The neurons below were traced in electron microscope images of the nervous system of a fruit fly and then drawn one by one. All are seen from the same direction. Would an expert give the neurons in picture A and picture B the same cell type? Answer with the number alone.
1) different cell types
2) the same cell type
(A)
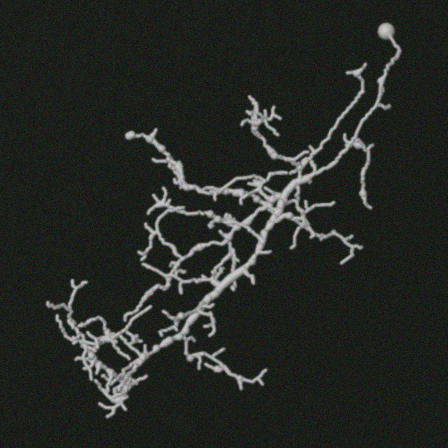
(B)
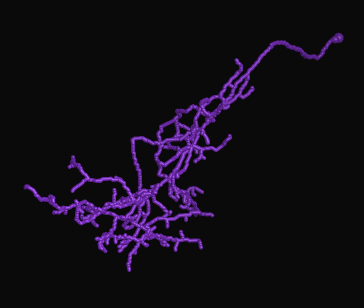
1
